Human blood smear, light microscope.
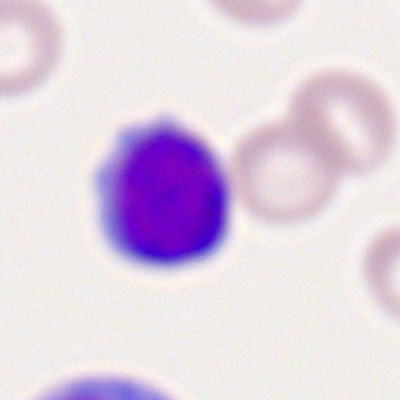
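Lymphocyte, central cell, stained blood smear. Outline roughly round; small irregular bulge at upper left. Nuclear chromatin dense, staining dark purple. Cytoplasm pale blue, only a thin rim around the nucleus.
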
